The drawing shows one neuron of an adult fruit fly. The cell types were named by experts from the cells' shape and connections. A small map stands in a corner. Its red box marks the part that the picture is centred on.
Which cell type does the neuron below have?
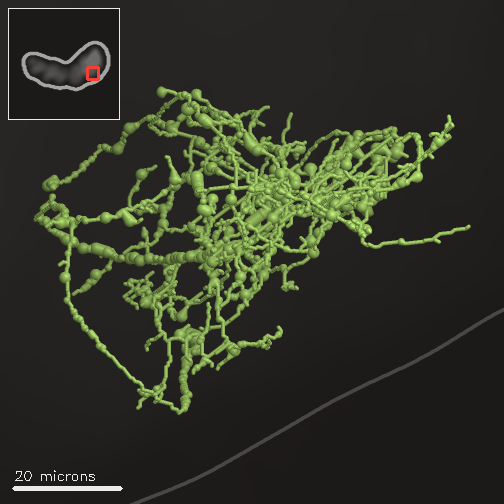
GNG350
